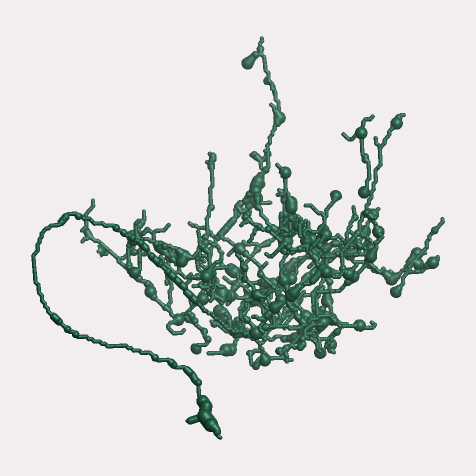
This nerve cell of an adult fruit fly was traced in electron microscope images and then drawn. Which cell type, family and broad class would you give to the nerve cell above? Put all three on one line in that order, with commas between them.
CB2755, hemilineage LHl4_dorsal, central-brain intrinsic neuron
